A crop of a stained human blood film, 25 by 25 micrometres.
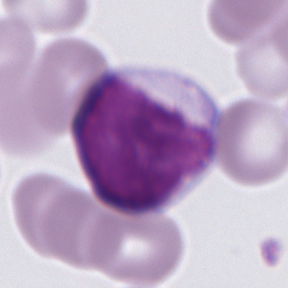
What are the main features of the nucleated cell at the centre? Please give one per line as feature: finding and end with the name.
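Cell surface: no projections or blebs that I can find.
Nucleus position: off-centre, toward the lower left.
Upper nuclear edge: a fairly straight diagonal line running across the cell.
Vacuoles: I see none clearly in the cytoplasm.
Name: large granular lymphocyte.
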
